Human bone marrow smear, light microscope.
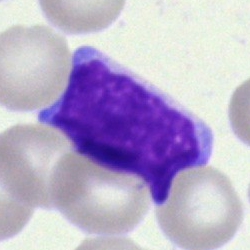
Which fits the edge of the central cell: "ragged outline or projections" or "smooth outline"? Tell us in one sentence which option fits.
In outline, this cell is rough rather than smooth and even.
